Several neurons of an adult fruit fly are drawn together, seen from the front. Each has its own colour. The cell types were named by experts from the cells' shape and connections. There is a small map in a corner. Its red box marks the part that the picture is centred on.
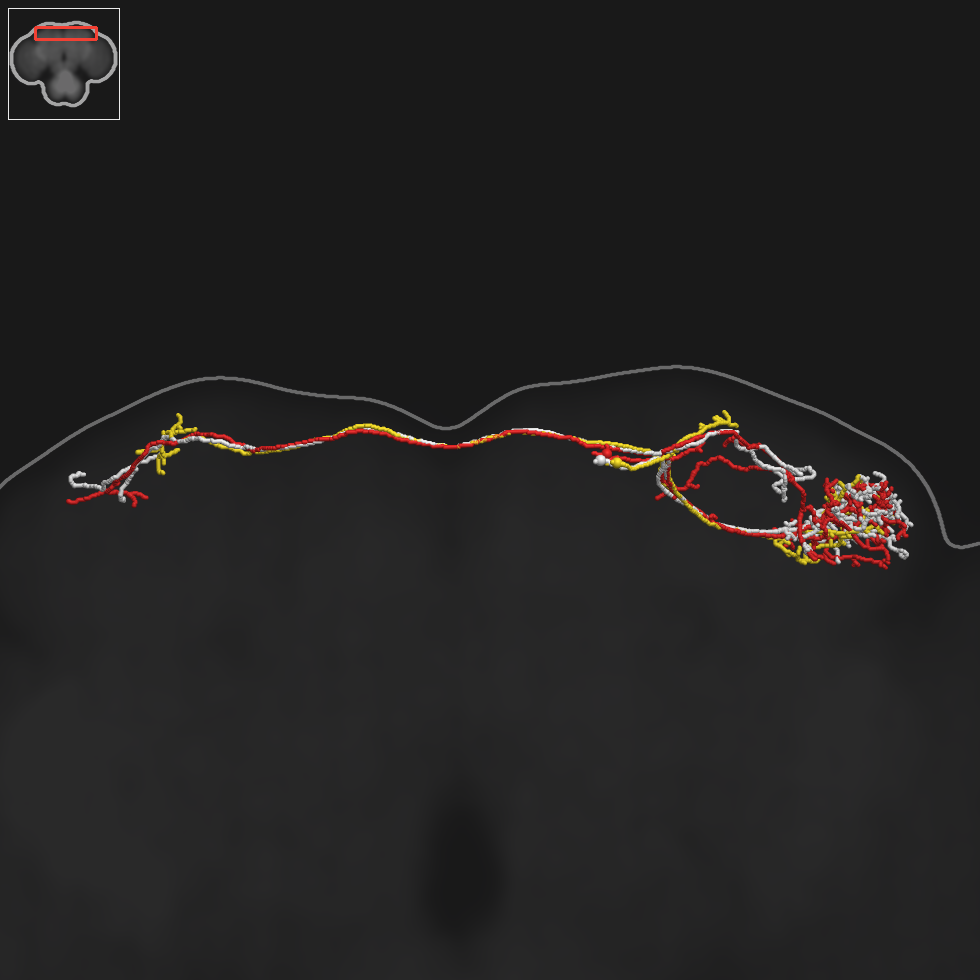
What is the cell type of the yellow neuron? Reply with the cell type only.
CB3208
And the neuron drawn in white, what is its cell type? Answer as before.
CB2184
